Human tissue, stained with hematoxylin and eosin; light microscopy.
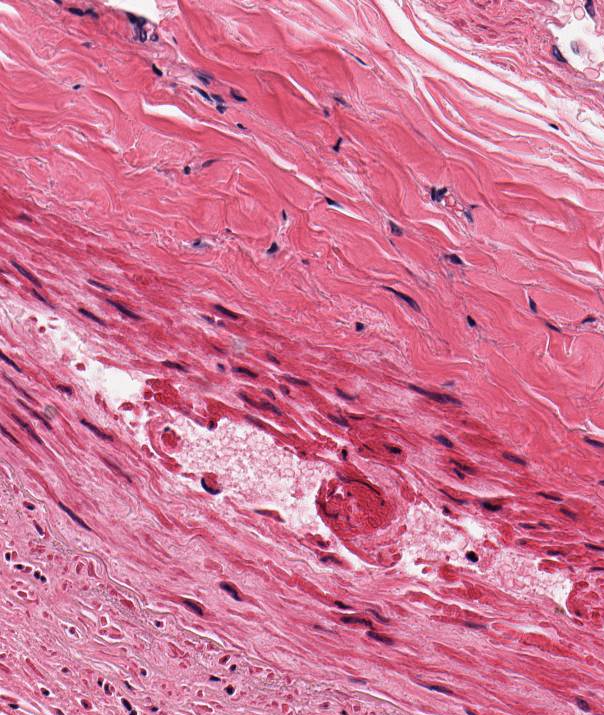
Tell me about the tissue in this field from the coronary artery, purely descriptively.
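Tissue fibres run diagonally across the field from upper left to lower right. The upper half consists of dense, wavy, pink collagen bundles containing sparse, small, dark nuclei. Across the middle runs a band of deeper red spindle cells with elongated nuclei.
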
